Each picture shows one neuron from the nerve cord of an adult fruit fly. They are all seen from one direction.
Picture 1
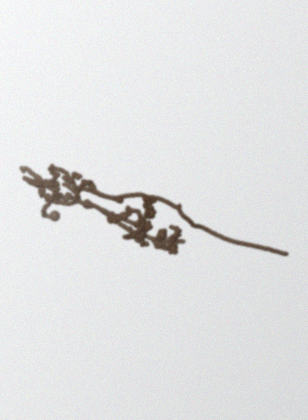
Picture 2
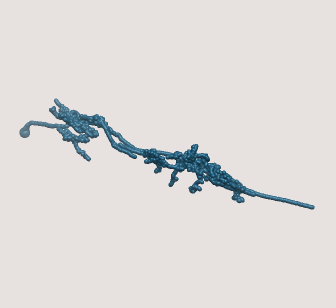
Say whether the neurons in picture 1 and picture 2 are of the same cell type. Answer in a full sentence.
They are of the same cell type.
